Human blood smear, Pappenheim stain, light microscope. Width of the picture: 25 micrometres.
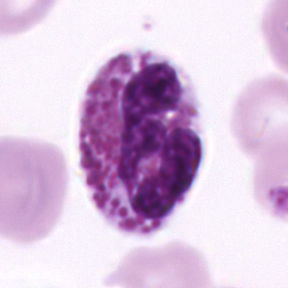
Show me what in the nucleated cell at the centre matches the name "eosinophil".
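In this cell the cytoplasm is packed with coarse, round granules of a reddish-purple colour.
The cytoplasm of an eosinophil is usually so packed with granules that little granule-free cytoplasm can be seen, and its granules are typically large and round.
The dense packing and the coarse, round form of the granules here therefore go with the name eosinophil. The nucleus lies toward the right side of the cell, and its chromatin is dark purple and dense. The cell measures about 16 by 11 micrometres, so it is longer in one direction than in the other.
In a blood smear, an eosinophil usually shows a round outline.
These unequal dimensions therefore do not go with what is usual for an eosinophil.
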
